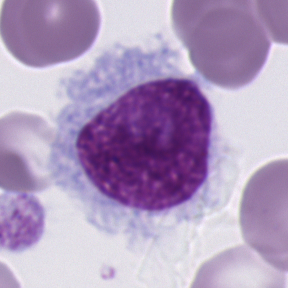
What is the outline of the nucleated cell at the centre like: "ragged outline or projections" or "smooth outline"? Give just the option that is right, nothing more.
Ragged outline or projections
